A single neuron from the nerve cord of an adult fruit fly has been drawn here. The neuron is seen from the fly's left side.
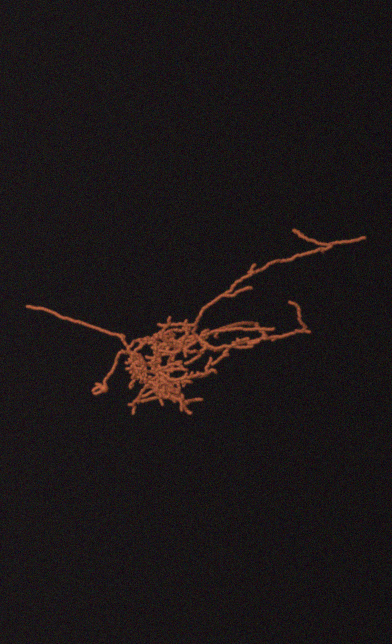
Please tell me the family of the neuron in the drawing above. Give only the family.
hemilineage 17A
